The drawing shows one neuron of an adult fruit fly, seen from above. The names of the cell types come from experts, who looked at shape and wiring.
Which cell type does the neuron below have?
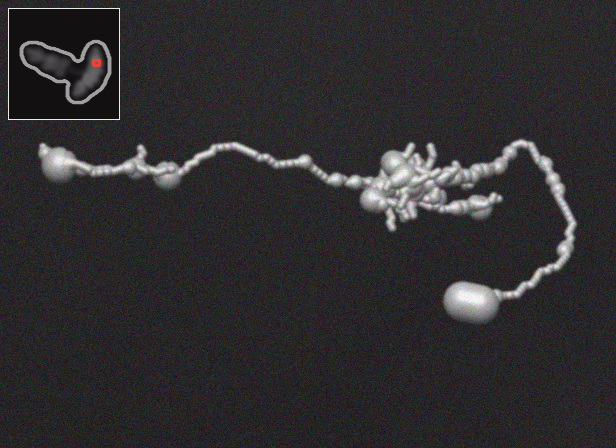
Mi9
